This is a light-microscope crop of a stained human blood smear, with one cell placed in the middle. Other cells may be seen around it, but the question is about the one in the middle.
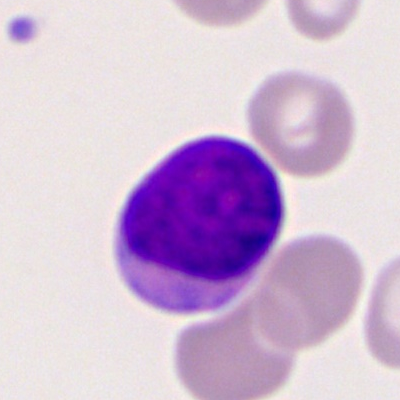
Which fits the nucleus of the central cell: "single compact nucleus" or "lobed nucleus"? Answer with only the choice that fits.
Single compact nucleus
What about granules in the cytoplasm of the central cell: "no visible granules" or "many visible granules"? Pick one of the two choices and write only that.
No visible granules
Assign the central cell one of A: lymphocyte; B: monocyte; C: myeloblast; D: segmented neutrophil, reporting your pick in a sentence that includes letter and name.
Well, the cell in the middle is a myeloblast, making option C right.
